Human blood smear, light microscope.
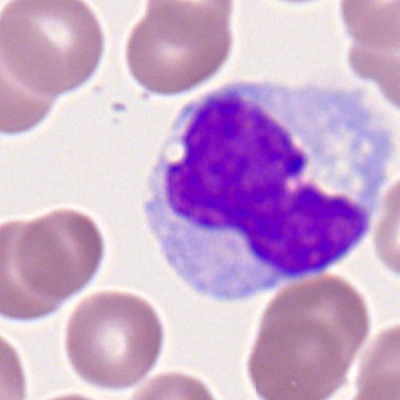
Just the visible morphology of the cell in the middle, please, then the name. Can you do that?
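What you can see here is an irregular outline rather than a smoothly round one. The nucleus is indented, so it takes on a kidney-like shape, and at its left edge sits a small clear round spot. There are no coarse coloured granules in the cytoplasm. It's a monocyte.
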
